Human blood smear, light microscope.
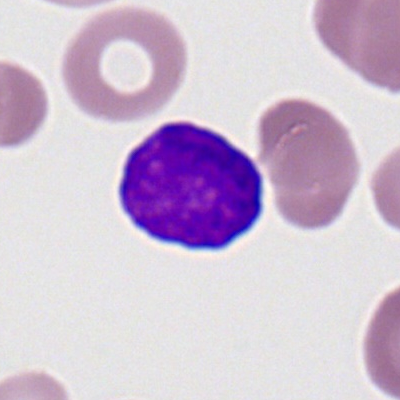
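Lymphocyte. Checked in turn, the outline is roughly round with smooth edges. The chromatin is dense and dark purple, with small paler patches. No distinct nucleolus is visible. The cytoplasm is scant, only a thin blue rim around the nucleus.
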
